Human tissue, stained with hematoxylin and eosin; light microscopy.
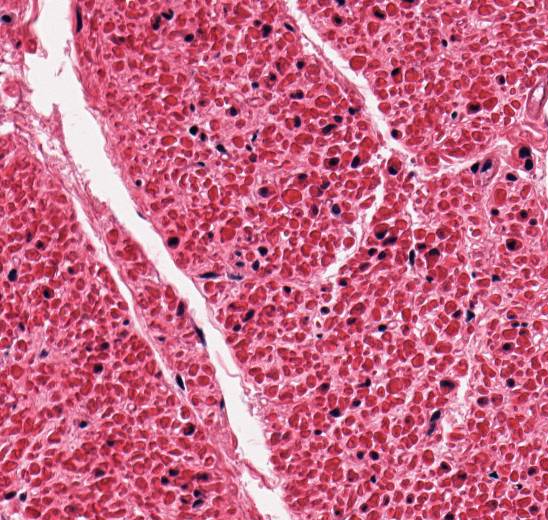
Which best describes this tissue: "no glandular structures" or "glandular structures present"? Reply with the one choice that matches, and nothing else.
No glandular structures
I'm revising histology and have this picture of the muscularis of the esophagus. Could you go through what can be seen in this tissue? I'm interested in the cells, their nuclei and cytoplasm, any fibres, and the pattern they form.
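The cut fibres in this field have deeply eosinophilic cytoplasm of a red-pink colour. Many of the fibre profiles are rimmed by a thin pale space separating each from its neighbours. Along the clefts between the bundles run thin strands of paler pink connective tissue. Fat cells are not seen anywhere in the field.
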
